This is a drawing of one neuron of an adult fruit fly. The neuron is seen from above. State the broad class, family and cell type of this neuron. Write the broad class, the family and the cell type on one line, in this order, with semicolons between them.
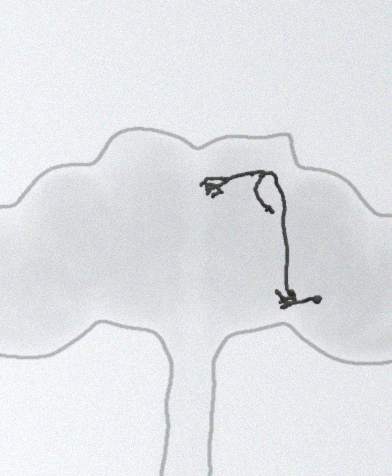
central-brain intrinsic neuron; class Kenyon Cell; KCa'b'-ap2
